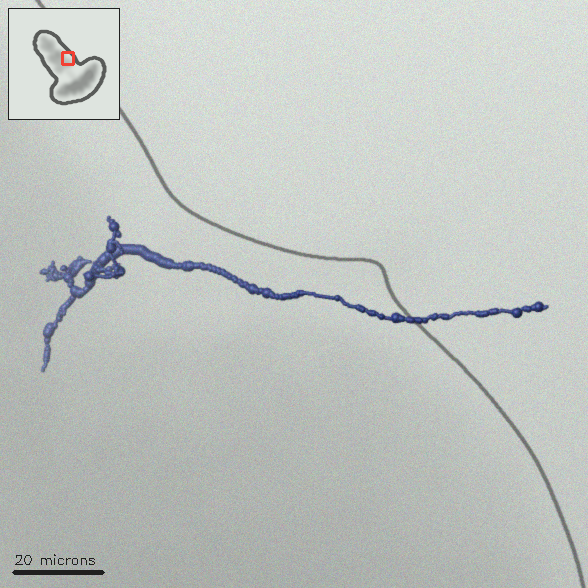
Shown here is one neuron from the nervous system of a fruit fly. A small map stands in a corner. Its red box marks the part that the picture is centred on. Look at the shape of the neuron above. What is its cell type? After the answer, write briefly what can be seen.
It is of cell type SNta04. It is a sensory neuron entering the nerve cord. No cell body is drawn. By the scale bar it is about 110 microns wide in this view.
